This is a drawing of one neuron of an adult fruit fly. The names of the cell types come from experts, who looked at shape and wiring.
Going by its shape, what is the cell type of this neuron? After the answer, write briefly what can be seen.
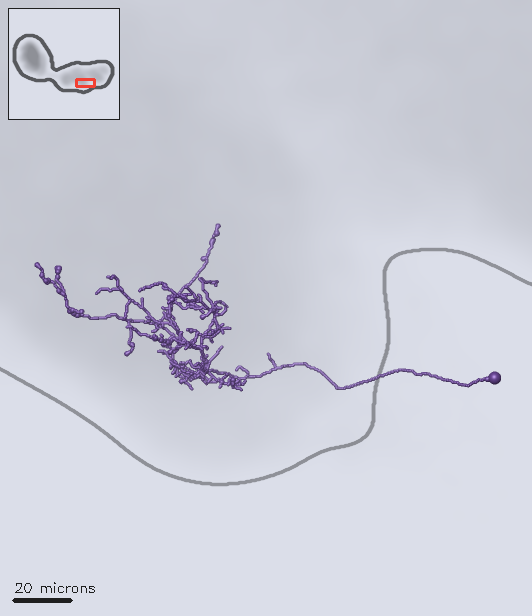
It is of cell type IN01B067. It is a nerve-cord intrinsic neuron. The cell body is on the right of the picture. By the scale bar it is about 160 microns wide in this view. The picture shows dozens of branch ends.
